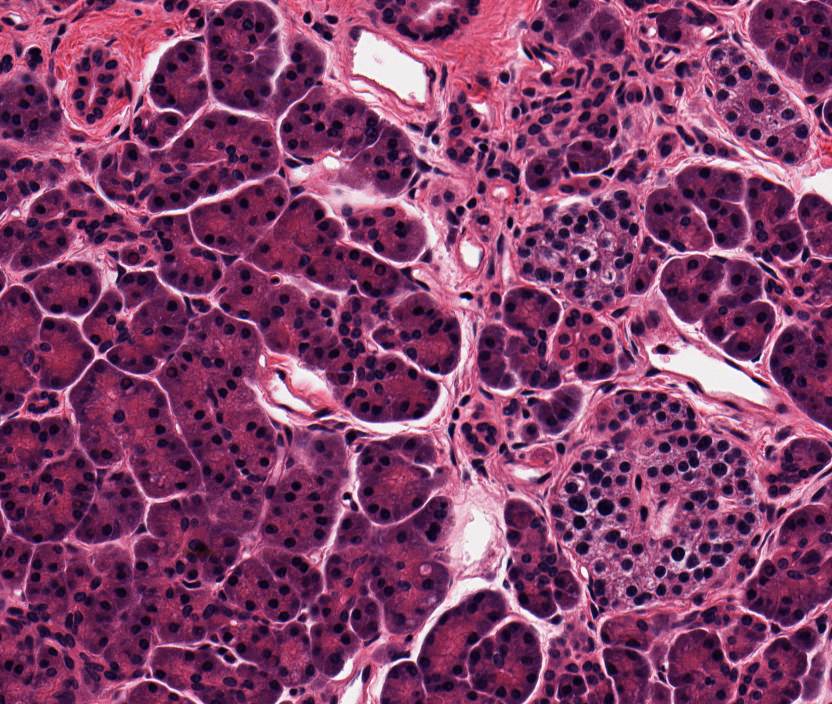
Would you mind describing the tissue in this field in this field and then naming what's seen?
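Most of the field is closely packed acini, grouped into lobules with thin strands of pink connective tissue between them. The acinar cells have round dark nuclei near their bases, purple basal cytoplasm, and pinker cytoplasm toward the acinar centre. On the right, two rounded islets of paler-staining cells sit among the acini, their cytoplasm paler than the acinar cells' and finely granular to vacuolated. It's pancreas.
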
